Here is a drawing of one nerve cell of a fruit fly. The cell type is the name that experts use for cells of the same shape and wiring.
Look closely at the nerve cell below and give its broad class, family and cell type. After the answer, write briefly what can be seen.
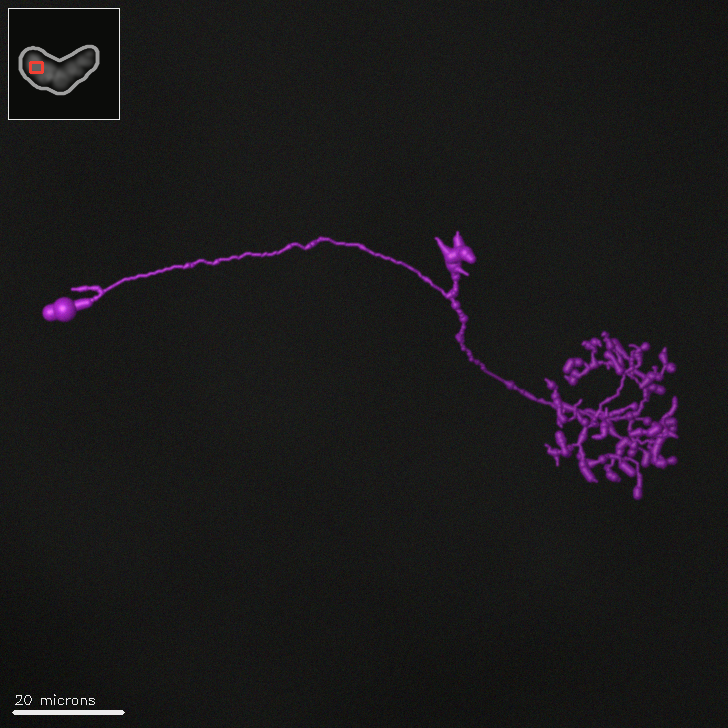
Its broad class is central-brain intrinsic neuron. The family is hemilineage EBa1. The cell type is ER3p_b. The cell body can be seen on the left of the picture. From left to right in the picture it spans about 120 microns. Dozens of branch ends can be seen.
